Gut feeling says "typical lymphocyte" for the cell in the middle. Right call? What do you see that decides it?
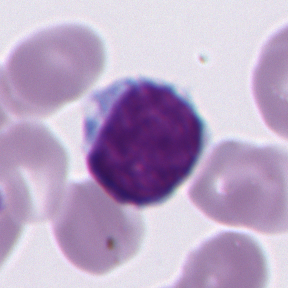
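No distinct granules show in the cytoplasm, and that cytoplasm is only a scanty pale blue rim, lying mostly on the upper left side of the nucleus.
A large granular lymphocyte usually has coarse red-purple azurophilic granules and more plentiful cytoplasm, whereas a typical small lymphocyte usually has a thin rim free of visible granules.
So typical lymphocyte fits, and large granular lymphocyte I'd set aside. The chromatin is dense and dark purple throughout, and the outline is roughly round.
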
